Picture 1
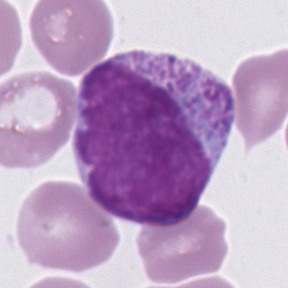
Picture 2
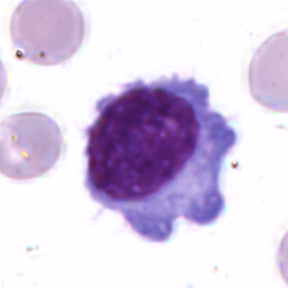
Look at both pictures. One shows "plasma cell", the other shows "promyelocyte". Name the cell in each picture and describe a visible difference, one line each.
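Picture 1 shows a promyelocyte: The cell outline is smooth and somewhat angular, with a straighter edge along the upper right.
Picture 2 shows a plasma cell: The cell outline is irregular, with several rounded bulges along its lower and right edges.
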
